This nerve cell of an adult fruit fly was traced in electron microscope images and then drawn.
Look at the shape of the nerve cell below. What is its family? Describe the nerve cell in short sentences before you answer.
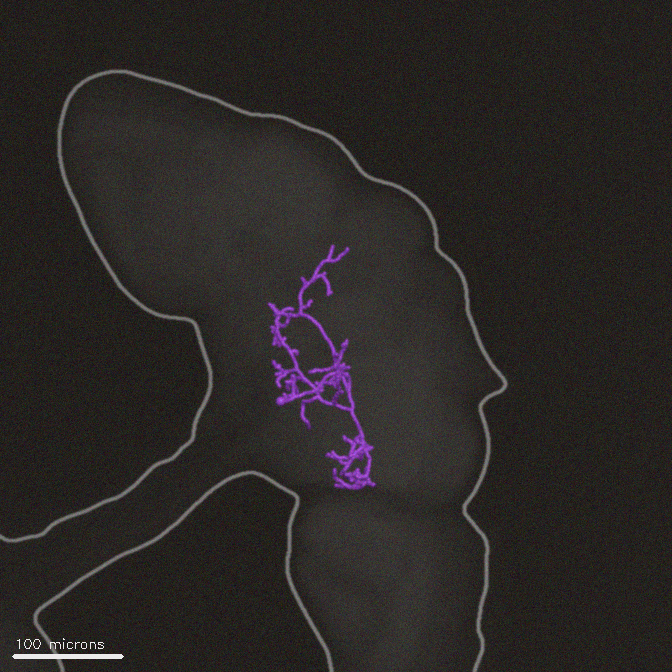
It lies in the brain. Its cell body lies in the middle of the picture. By the scale bar it is about 200 microns tall in this view. This is a central-brain intrinsic neuron. Its family is hemilineage VLPp2.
